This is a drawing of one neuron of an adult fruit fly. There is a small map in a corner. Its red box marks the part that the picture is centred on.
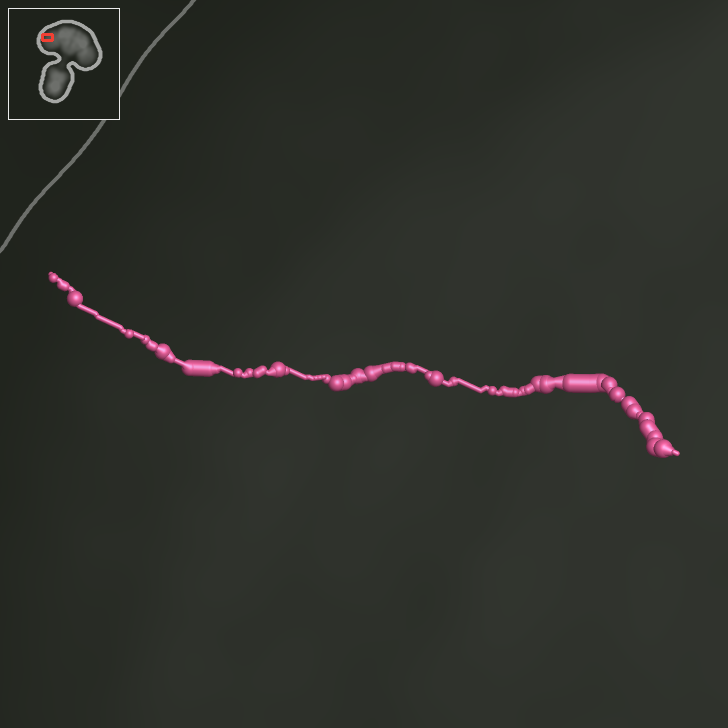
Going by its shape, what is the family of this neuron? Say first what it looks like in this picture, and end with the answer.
There are a dozen or fewer branch ends. As drawn here it is more than twice as wide as it is tall. Its broad class is photoreceptor or other optic-lobe sensory neuron. Its family is called class visual.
